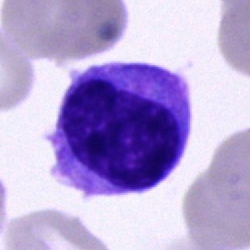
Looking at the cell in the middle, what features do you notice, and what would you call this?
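Start with the nucleus: its chromatin is dark purple and densely packed. Now move out to the cytoplasm, which is purple but paler than the nucleus, and notice that you can't pick out any distinct granules in it. Along the left edge of the cell, small irregular projections stick out. The cell in the middle is a monocyte.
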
